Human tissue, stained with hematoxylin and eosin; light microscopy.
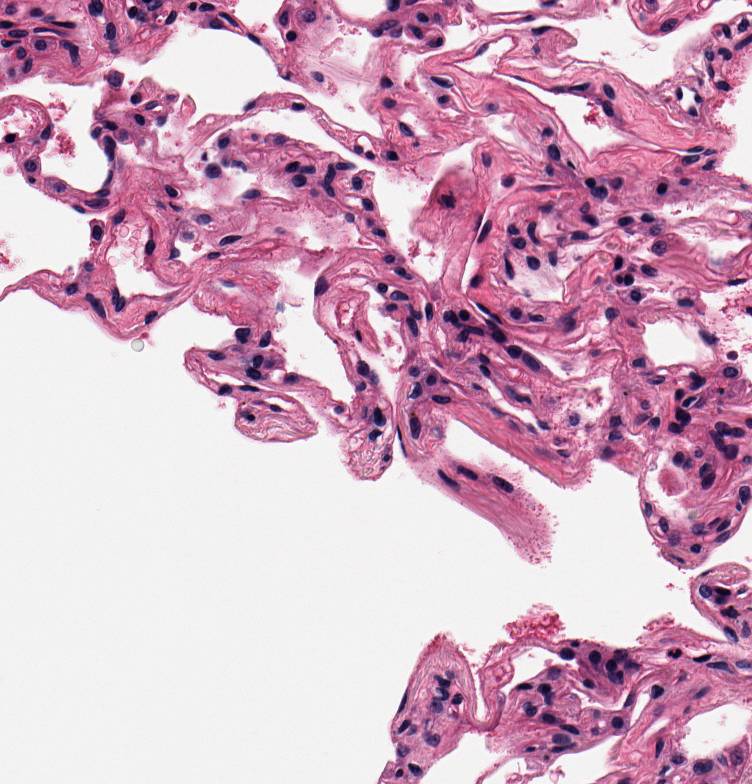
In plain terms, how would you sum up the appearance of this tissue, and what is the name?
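Network of thin, branching pink septa enclosing open spaces, upper and right parts of field. Septa of wavy, fibrillar pink material. Spaces bordered by flattened cells, not tall epithelium. No fat cells present. This is lung.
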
